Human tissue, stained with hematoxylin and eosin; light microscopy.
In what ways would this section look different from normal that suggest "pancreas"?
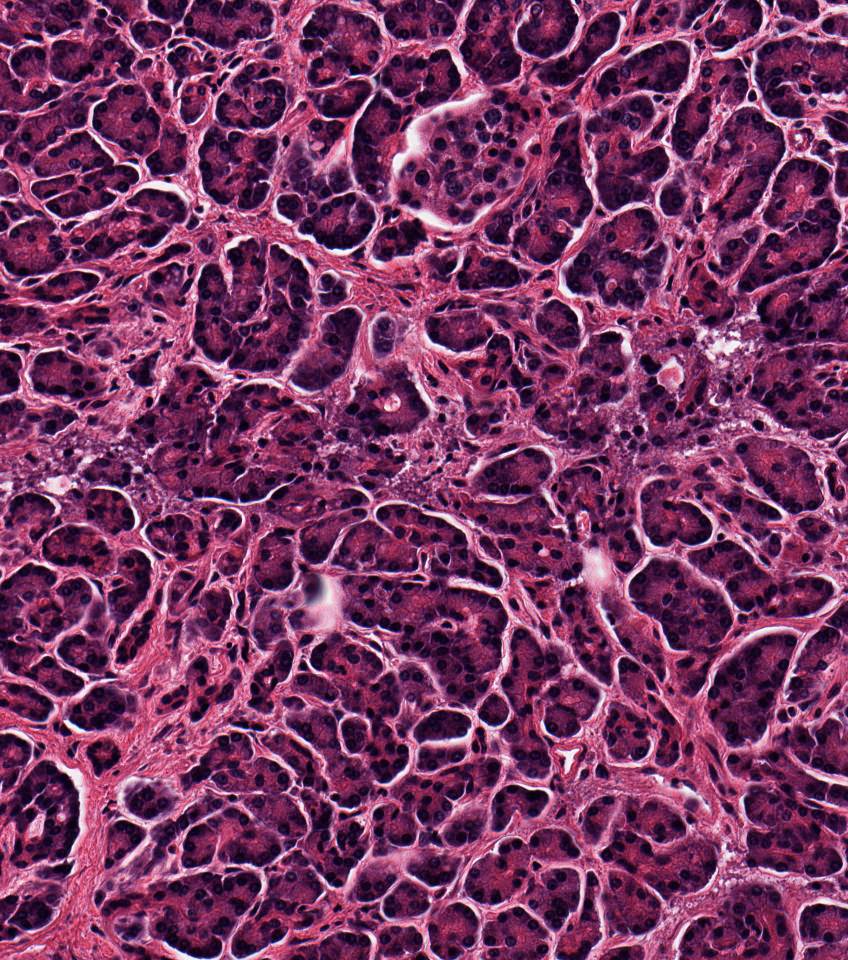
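This section is pancreas.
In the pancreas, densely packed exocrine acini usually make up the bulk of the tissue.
That fits what is here: closely packed small rounded nests of cells, separated by thin strands of stroma, fill the whole field.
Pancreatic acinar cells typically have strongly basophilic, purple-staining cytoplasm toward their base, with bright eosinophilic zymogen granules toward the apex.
Consistent with this, the cells have plentiful deep pink-purple cytoplasm, and in many nests the nuclei lie toward the outer edge while the cytoplasm gathers toward the centre. The nuclei are small, round, dark and fairly uniform from cell to cell.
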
